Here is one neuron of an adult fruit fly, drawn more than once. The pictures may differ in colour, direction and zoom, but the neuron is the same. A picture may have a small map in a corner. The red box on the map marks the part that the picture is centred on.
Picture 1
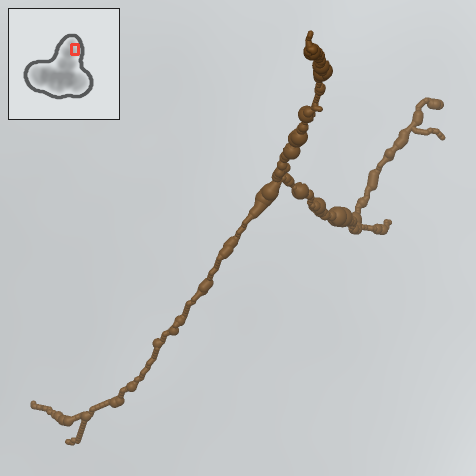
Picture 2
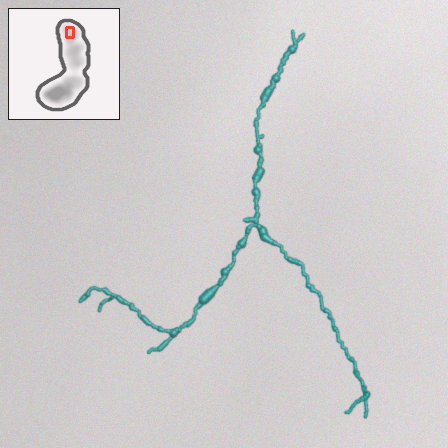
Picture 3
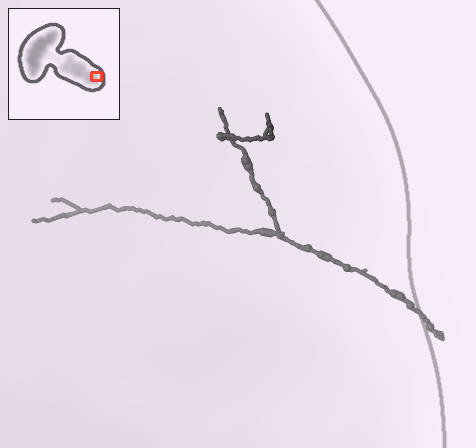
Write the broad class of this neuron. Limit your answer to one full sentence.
The broad class of the neuron is sensory neuron entering the nerve cord.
